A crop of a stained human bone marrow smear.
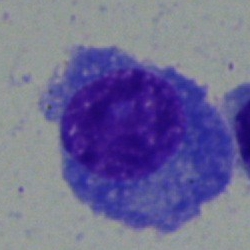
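Plasma cell (central cell), stained bone marrow smear. Outline irregular, edge ragged and frayed. Nucleus toward upper left; more cytoplasm below and to the right. Cytoplasm blue, abundant relative to nucleus.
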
